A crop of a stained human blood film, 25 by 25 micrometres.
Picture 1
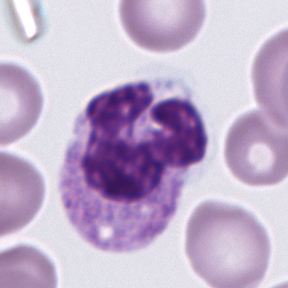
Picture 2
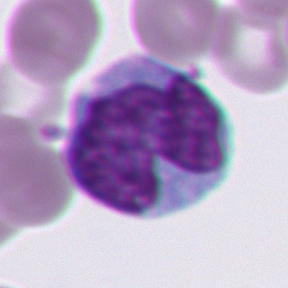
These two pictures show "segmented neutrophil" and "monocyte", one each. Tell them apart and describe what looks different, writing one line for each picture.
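Picture 1 shows a segmented neutrophil: Many fine violet granules are scattered through the cytoplasm.
Picture 2 shows a monocyte: No distinct granules are seen in the cytoplasm.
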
